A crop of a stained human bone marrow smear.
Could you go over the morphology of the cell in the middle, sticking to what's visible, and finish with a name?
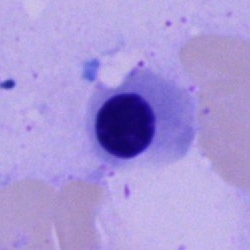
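Nucleus off-centre, toward the left; no nucleolus seen. Cytoplasm pale greyish blue, without granules. Erythroblast.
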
